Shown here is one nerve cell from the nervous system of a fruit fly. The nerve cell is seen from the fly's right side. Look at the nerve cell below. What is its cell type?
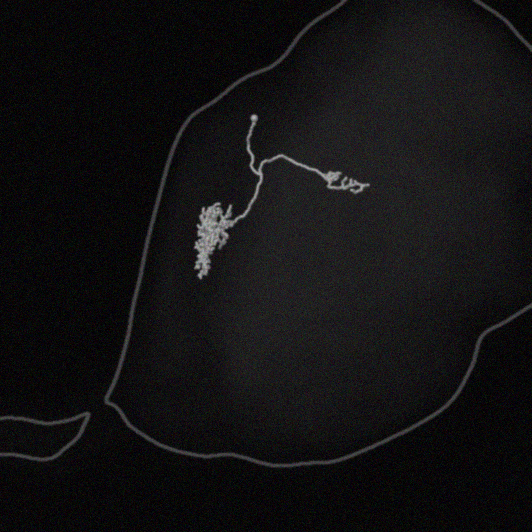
LC11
